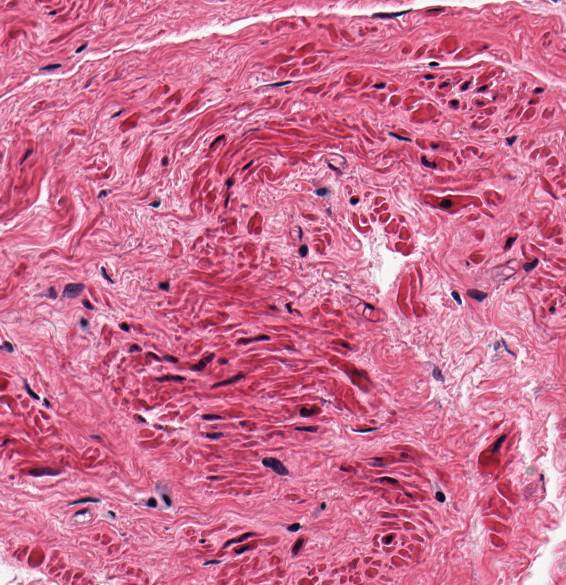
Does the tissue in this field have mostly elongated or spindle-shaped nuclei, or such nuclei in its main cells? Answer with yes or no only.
Yes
